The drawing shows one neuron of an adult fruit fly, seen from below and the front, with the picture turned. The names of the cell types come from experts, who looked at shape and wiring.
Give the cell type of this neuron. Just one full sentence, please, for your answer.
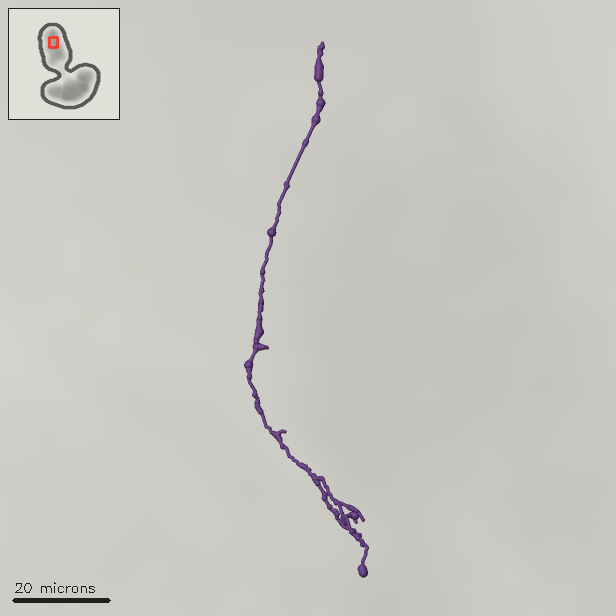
Belonging to the cell type LgLG3 is this neuron.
